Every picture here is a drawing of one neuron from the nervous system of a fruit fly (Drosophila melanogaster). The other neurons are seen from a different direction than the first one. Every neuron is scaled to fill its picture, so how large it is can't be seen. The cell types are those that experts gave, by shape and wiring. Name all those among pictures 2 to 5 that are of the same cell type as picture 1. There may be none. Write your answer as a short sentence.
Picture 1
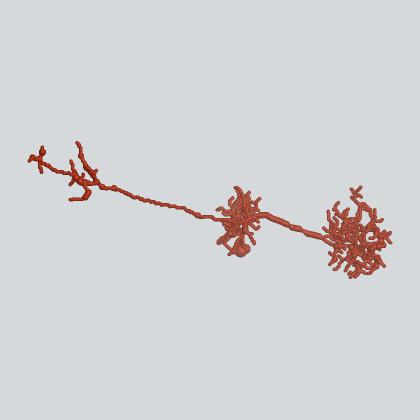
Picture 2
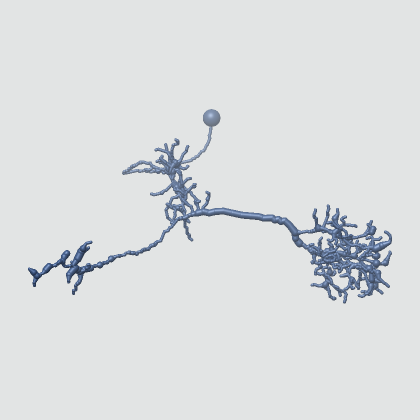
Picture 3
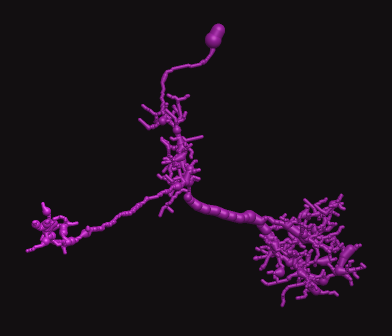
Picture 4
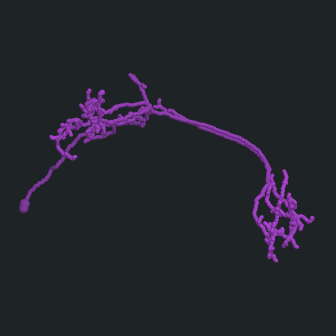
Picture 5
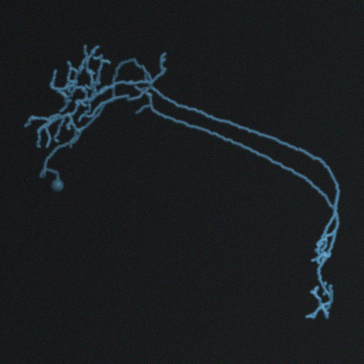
Picture 2 and picture 3 are of the same cell type.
